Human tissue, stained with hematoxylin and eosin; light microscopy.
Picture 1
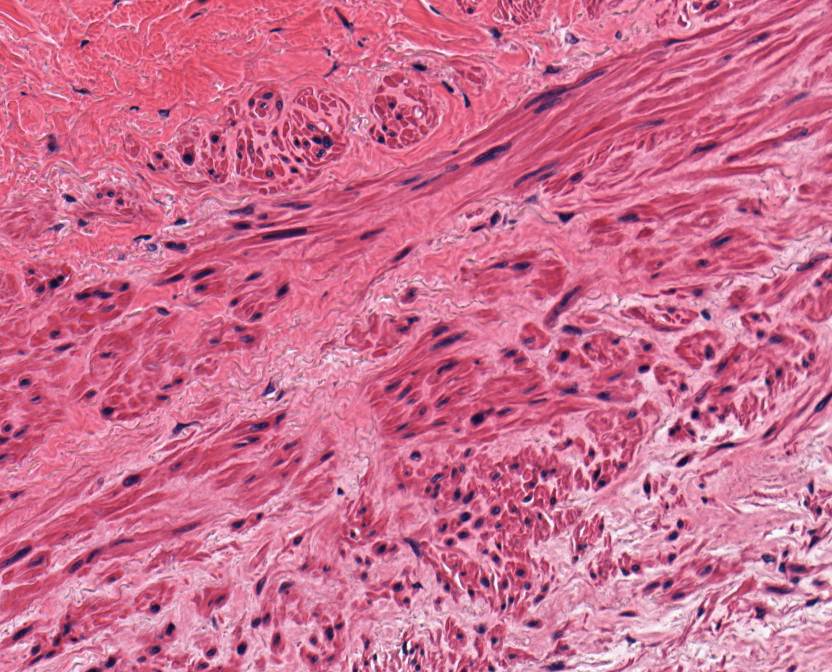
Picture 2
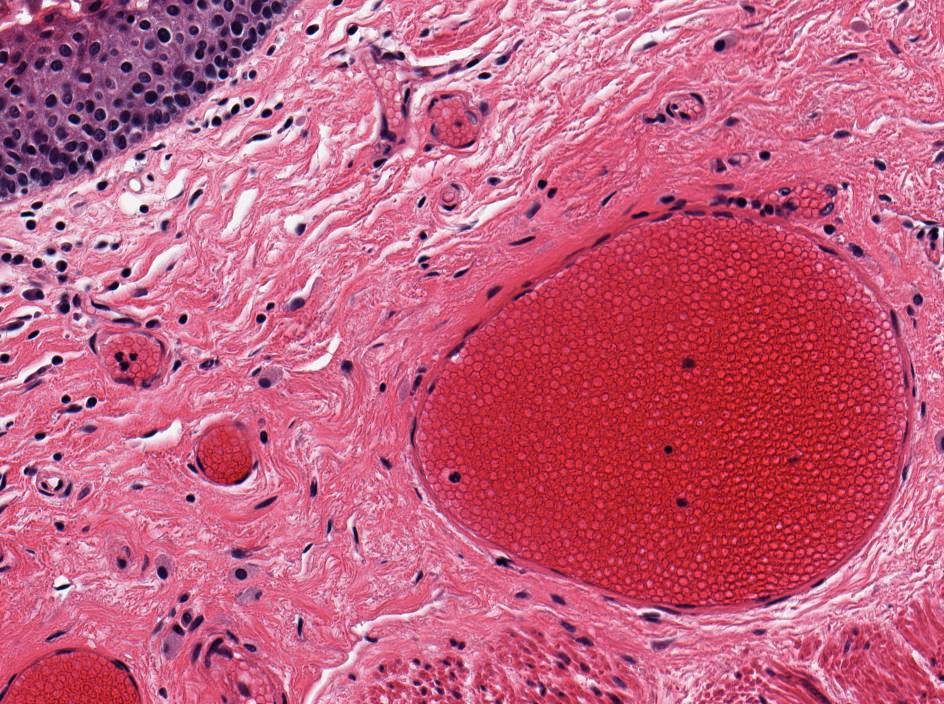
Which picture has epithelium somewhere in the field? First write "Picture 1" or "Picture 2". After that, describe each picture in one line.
Picture 2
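In picture 1: No epithelium or glands are present anywhere in the field.
In picture 2: A strip of stratified epithelium occupies the upper left corner, and the rest of the field is collagenous stroma with vessels.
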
